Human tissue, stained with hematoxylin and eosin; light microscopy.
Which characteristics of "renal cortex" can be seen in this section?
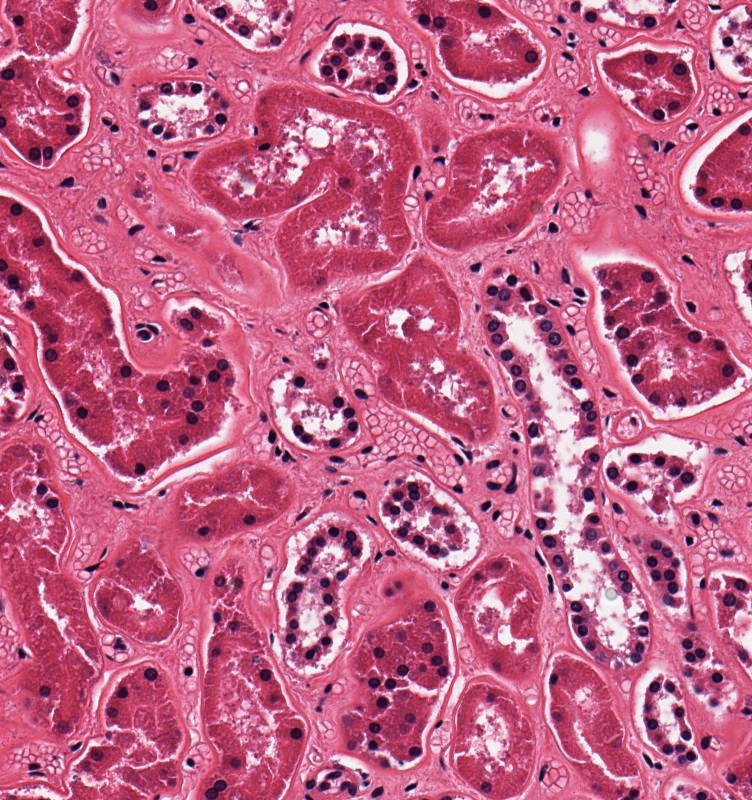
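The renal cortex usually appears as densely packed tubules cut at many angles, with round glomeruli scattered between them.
In keeping with that, closely packed tubules fill this field edge to edge, cut in round, oval and winding profiles. Most tubules are lined by tall cells with abundant, deeply eosinophilic granular cytoplasm; their luminal border is ragged and fluffy, leaving narrow irregular lumens. Scattered among them are smaller tubules lined by cuboidal cells with paler cytoplasm and closely spaced round dark nuclei.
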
